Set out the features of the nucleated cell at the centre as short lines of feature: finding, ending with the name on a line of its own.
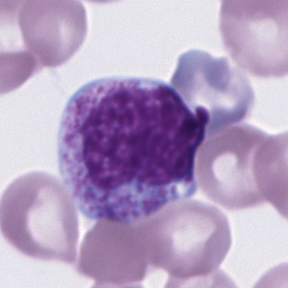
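Nucleus: off-centre, toward the right side of the cell
Nuclear edge: small rounded knob projecting on the right
Cytoplasm: many purple granules
Over nucleus: purple granules also present
Name: myelocyte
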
